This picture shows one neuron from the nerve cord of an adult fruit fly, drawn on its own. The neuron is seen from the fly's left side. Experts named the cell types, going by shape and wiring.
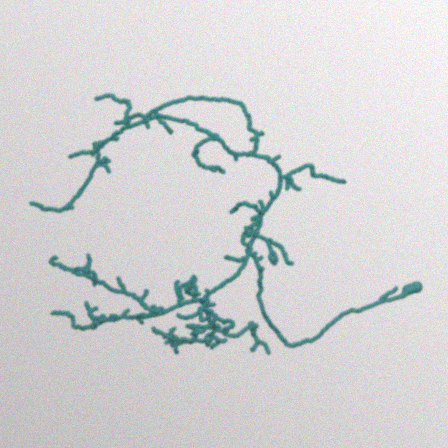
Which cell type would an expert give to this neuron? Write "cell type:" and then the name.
cell type: IN13A053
